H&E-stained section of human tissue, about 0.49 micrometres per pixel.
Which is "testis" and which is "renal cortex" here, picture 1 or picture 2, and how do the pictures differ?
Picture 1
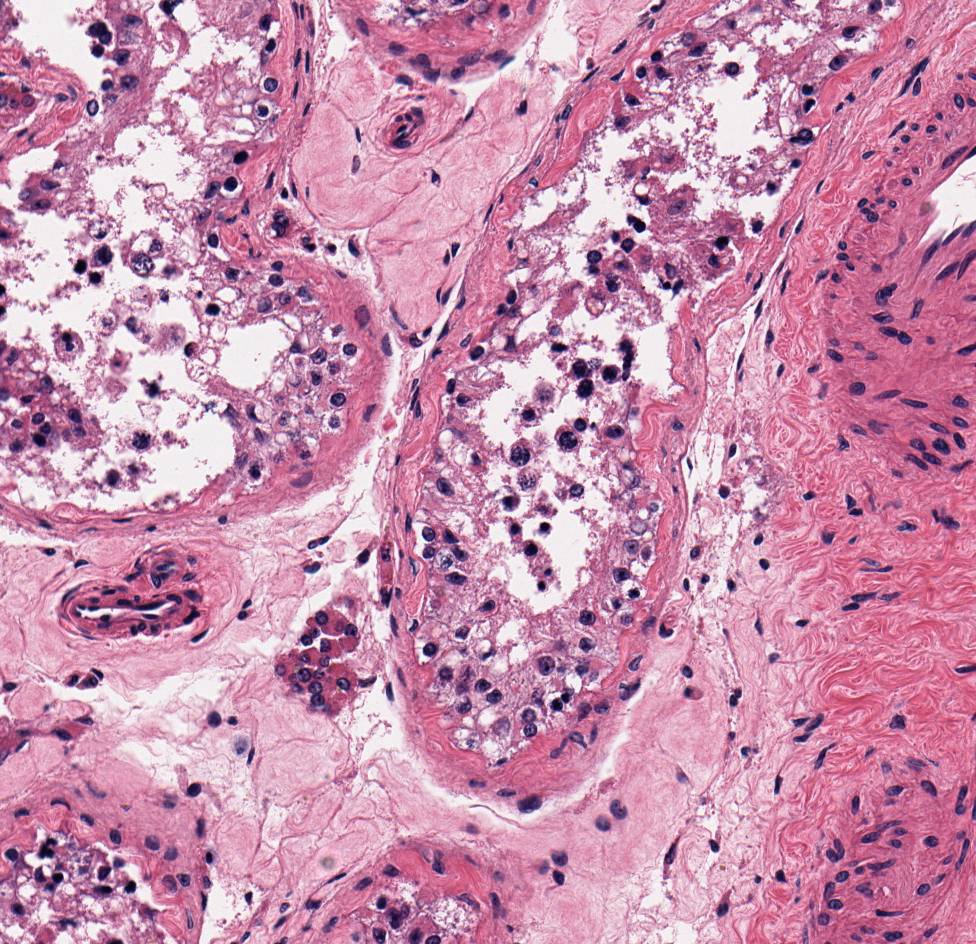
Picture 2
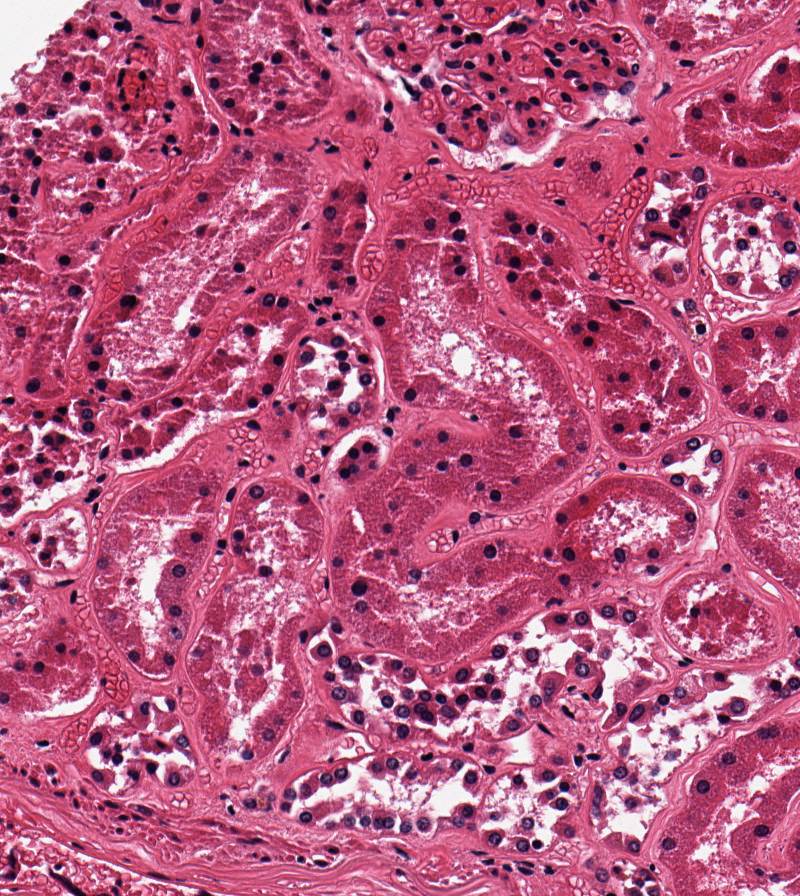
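First the names: picture 1 is testis, picture 2 is renal cortex. In picture 1, look at the rounded tubules cut in cross-section across the left and centre, with stroma between them. Each has a thick, layered, eosinophilic wall holding flattened spindle-shaped nuclei, and inside are loosely scattered, discohesive round cells with dark round nuclei, many lying free in the lumen. Now turn to picture 2, where most tubules are lined by a single layer of cuboidal to low columnar cells with abundant granular eosinophilic cytoplasm and one round, dark nucleus per cell, set toward the base. Their lumens are irregular and partly filled with pale granular eosinophilic debris. Along its lower left edge you will see a band of dense pink fibrous connective tissue with wavy fibres.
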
